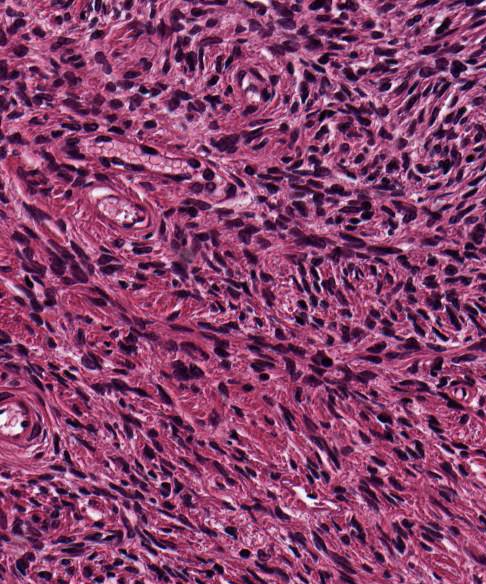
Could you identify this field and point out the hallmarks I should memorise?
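Ovarian cortex: spindle cells fill the whole field, in interlacing fascicles and short whorls.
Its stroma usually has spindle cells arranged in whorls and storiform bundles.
Nuclei crowd closely together everywhere, elongated, spindle-shaped and dark.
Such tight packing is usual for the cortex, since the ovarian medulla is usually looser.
The cytoplasm is scant and pink, with cell borders I can't make out.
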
